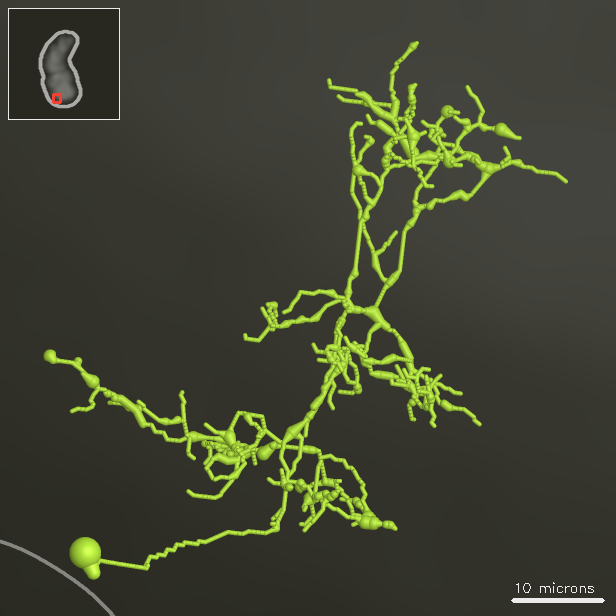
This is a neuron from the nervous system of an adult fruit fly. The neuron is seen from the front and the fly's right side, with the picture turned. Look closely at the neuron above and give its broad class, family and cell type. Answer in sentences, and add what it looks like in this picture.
It is an optic-lobe intrinsic neuron. Its family is Mi. Its cell type is Mi14. The cell body can be seen at the lower left of the picture. From top to bottom in the picture it spans about 60 microns. Dozens of branch ends can be seen.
